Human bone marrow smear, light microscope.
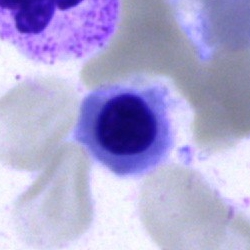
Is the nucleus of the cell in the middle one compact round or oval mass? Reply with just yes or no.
Yes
